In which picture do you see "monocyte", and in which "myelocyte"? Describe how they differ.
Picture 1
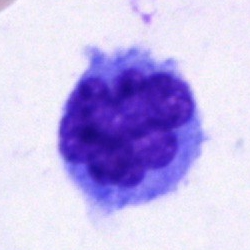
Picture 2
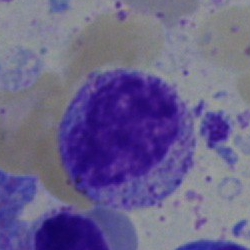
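Let's take them one at a time: the monocyte is in picture 1, and the myelocyte is in picture 2. Start with the outlines. Picture 2 is round, while picture 1 is only roughly round, with an irregular, frayed edge along its top and short blunt projections sticking out from the upper edge. Now compare the nucleus with its rim. In both cells the nucleus fills most of the cell, but picture 1 leaves a moderate rim of cytoplasm and picture 2 only a narrow one.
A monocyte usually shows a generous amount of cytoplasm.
Notice that in each cell the rim is widest toward the lower right. In picture 1 that cytoplasm is pale blue, and you won't find any distinct granules in it.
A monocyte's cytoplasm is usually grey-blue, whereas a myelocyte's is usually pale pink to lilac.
The chromatin in picture 1 stains dark purple and looks dense. Last of all, in picture 2 pale red cells lie against the cell on its left and upper sides.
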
